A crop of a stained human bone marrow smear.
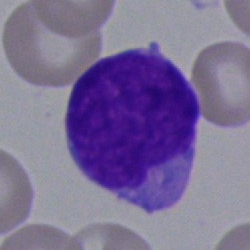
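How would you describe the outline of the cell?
Roughly round, with a slightly angular lower edge; a single small knob projects from the top edge.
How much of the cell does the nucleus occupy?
The nucleus fills most of the cell.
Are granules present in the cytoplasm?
No distinct granules are seen.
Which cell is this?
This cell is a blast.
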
